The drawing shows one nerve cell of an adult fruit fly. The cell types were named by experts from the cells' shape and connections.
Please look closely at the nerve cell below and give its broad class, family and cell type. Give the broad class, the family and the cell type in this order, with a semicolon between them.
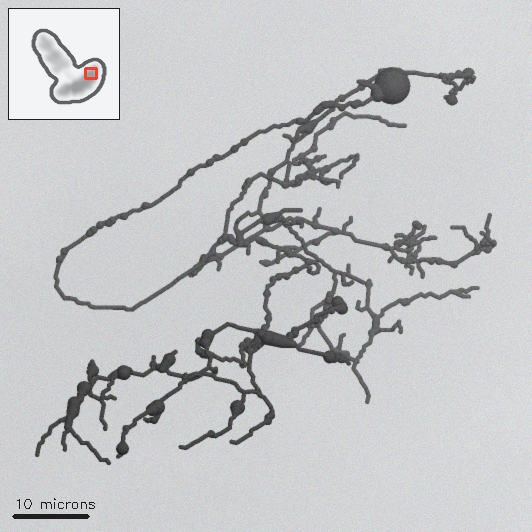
central-brain intrinsic neuron; hemilineage LHp2; CB2976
